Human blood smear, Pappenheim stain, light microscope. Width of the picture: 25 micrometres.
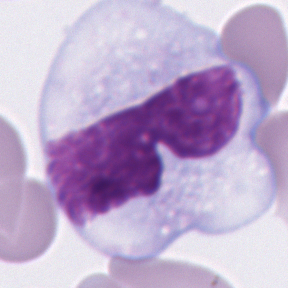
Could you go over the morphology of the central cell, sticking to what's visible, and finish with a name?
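The cytoplasm contains many small clear vacuoles and a faint dusting of fine lilac granules. The nucleus forms a broad band across the cell, notched on its lower edge, with finely strand-like, lacy chromatin rather than coarse dense clumps. Answer: monocyte.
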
